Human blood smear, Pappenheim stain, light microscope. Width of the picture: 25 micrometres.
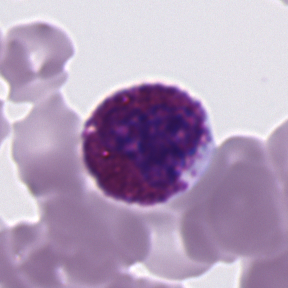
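Eosinophil. Notice first its nearly round outline, with a dark blue-purple nuclear area filling the upper and right part. At the lower-right edge there is a small pale, almost clear patch, and near the left edge you can find a few tiny bright pink dots.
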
